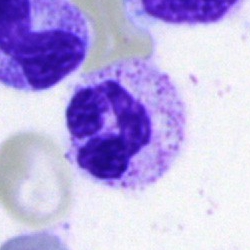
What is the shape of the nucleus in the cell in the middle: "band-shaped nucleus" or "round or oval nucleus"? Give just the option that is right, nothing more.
Band-shaped nucleus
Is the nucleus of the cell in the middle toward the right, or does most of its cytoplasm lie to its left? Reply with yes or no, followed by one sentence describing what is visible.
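No. The nucleus lies toward the left side of the cell.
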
